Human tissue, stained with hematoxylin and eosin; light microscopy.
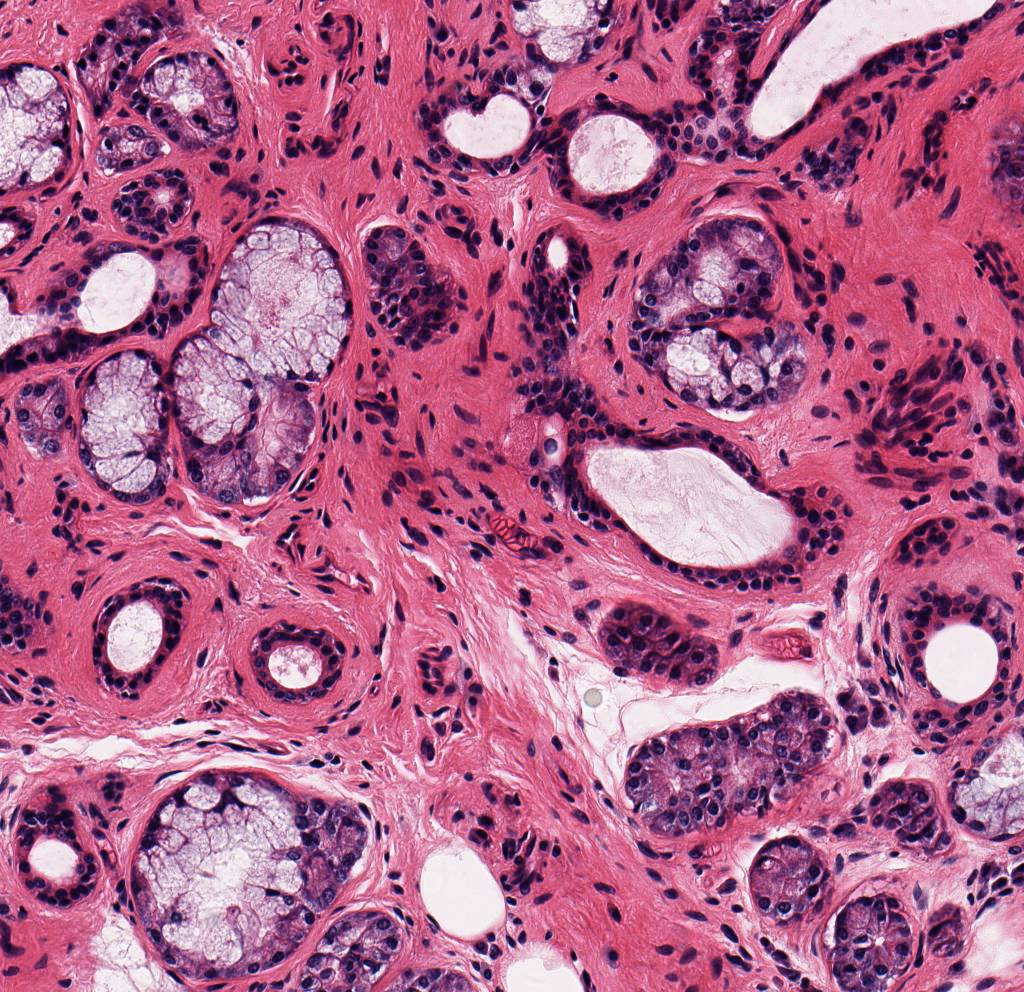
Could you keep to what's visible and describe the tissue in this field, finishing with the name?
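Rounded glandular units and ducts sit throughout, between bands of dense pink stroma. Many acini, see left centre and bottom left, have pale, foamy, vacuolated cytoplasm with flattened nuclei pressed to the base. Stroma nuclei: elongated spindles streaming in bundles, plainest centrally. That's minor salivary gland.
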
